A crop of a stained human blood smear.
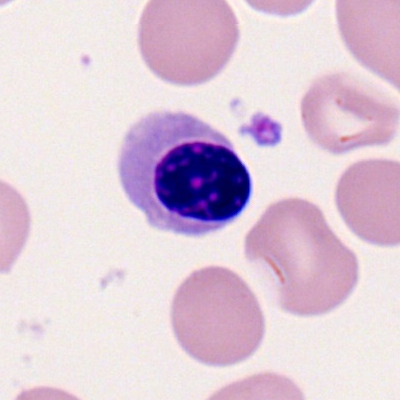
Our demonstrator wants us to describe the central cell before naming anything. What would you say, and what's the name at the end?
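First, the outline: roughly round to oval, with an edge that looks slightly uneven. The nucleus isn't centred; it sits toward the right side of the cell. Around it, the cytoplasm is a pale lilac-blue. I can't find any vacuoles in that cytoplasm. So this is an erythroblast.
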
